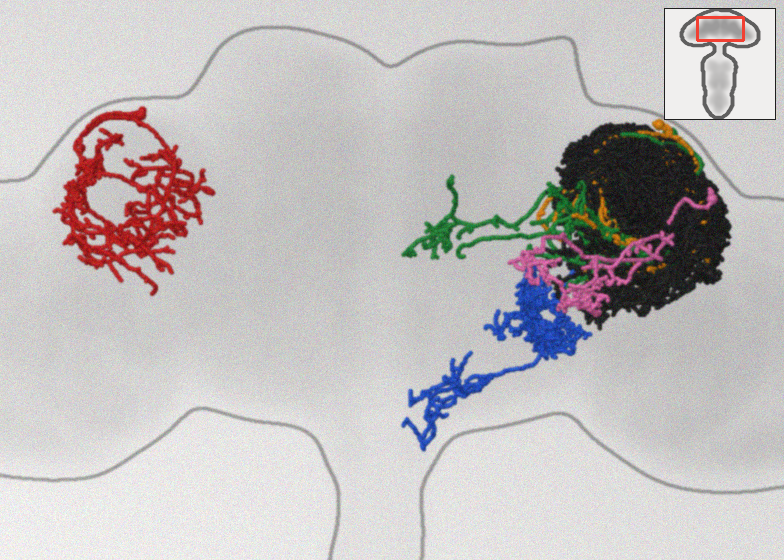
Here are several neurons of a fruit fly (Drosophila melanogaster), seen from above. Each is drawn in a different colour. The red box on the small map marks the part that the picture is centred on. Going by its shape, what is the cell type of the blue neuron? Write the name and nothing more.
CB0224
